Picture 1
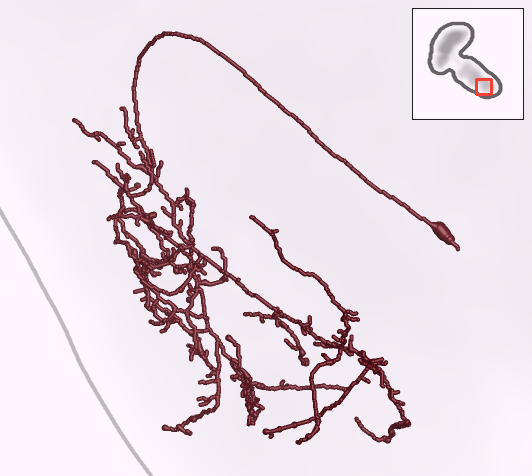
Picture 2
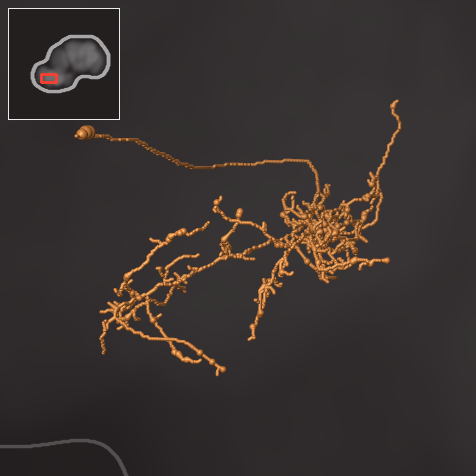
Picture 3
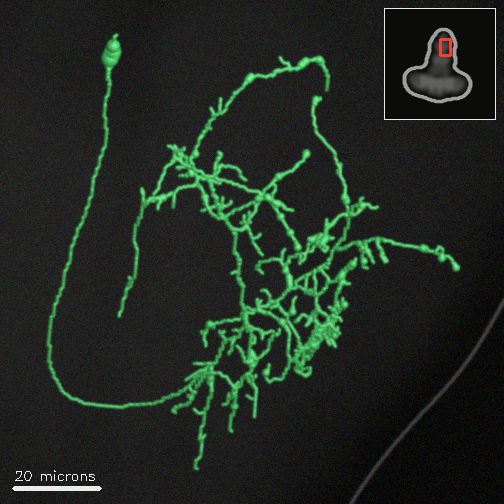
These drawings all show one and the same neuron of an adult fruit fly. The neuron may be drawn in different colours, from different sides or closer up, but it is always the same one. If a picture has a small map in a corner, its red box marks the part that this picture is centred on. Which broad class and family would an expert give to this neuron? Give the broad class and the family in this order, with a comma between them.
nerve-cord intrinsic neuron, hemilineage 12B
